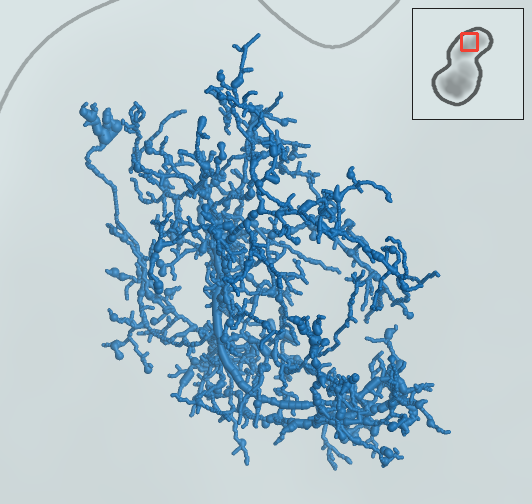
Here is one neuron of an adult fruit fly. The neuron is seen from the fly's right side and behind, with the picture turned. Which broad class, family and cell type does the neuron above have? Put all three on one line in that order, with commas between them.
nerve-cord intrinsic neuron, hemilineage 16B, IN16B029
